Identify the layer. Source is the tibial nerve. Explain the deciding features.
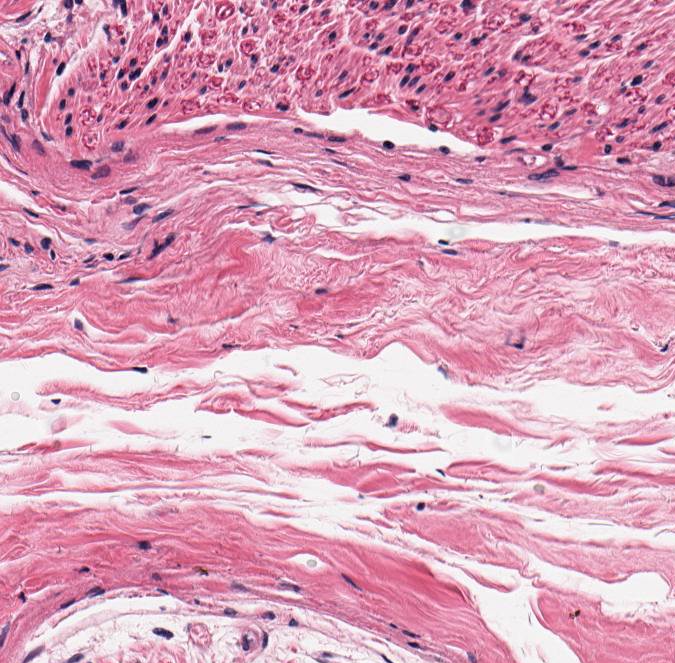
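I'd call this epineurium. The nuclei in the fibrous tissue are sparse, small, dark and elongated, and that is what I'd go on.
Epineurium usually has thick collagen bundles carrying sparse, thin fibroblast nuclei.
Here the bundles run mainly horizontally, wide white clefts splitting them across the middle look artefactual, and I see no fat cells.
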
